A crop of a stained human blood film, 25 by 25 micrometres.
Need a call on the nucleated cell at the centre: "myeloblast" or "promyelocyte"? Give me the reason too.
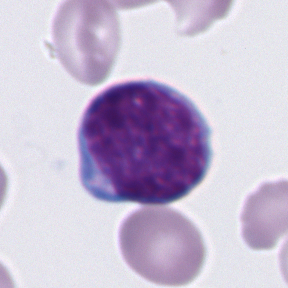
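This cell is a myeloblast. Look first at the outline: roughly round and smooth, about 12 micrometres across. The nucleus is round with no indentation, about 11 by 10 micrometres, and it fills about 80% of the cell's area. That leaves the cytoplasm as a narrow rim, widest at the lower left. Notice its colour, too: a pale blue.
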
